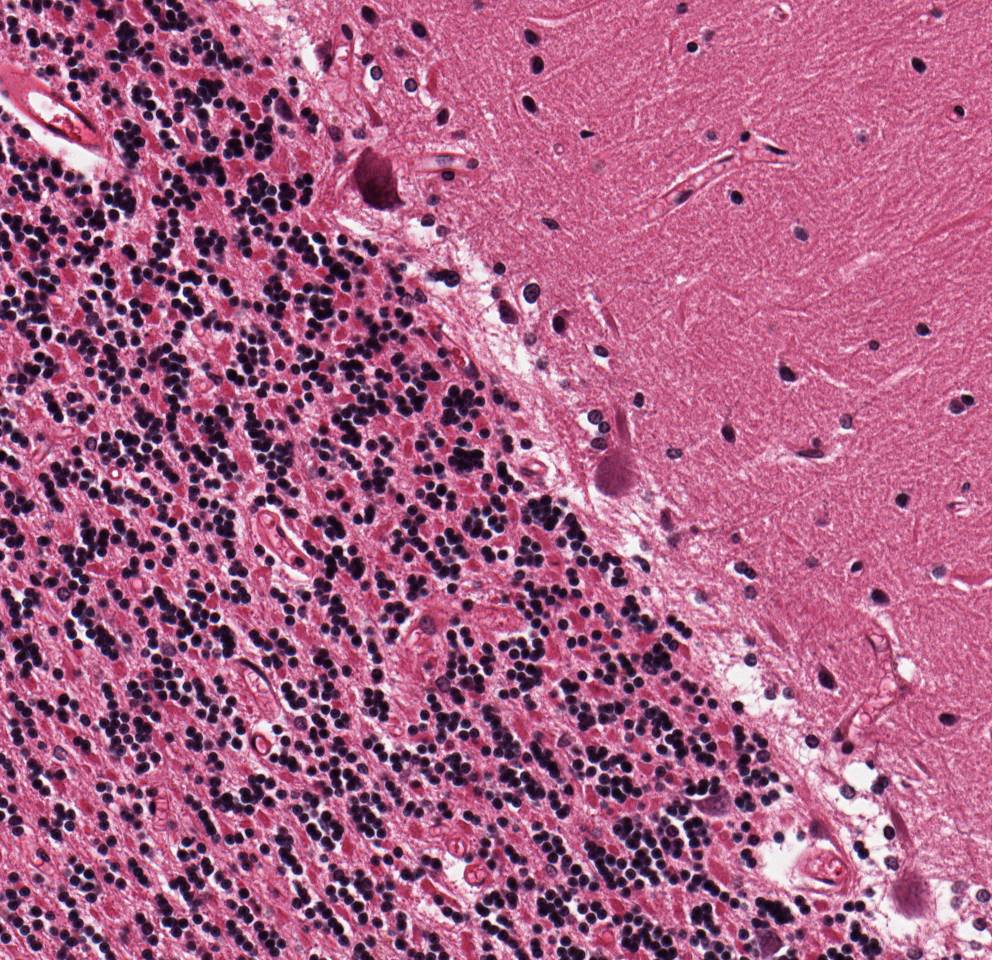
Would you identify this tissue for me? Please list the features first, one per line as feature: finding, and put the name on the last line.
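Overall: dense layer of small dark nuclei lower left, pale sparse layer upper right, diagonal boundary
Dense layer: granule cells, small round dark nuclei, scant cytoplasm, packed in clusters
Between clusters: scattered small pink cell-free patches
Pale layer: finely fibrillar pink neuropil, only scattered small nuclei
So, name: cerebellum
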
